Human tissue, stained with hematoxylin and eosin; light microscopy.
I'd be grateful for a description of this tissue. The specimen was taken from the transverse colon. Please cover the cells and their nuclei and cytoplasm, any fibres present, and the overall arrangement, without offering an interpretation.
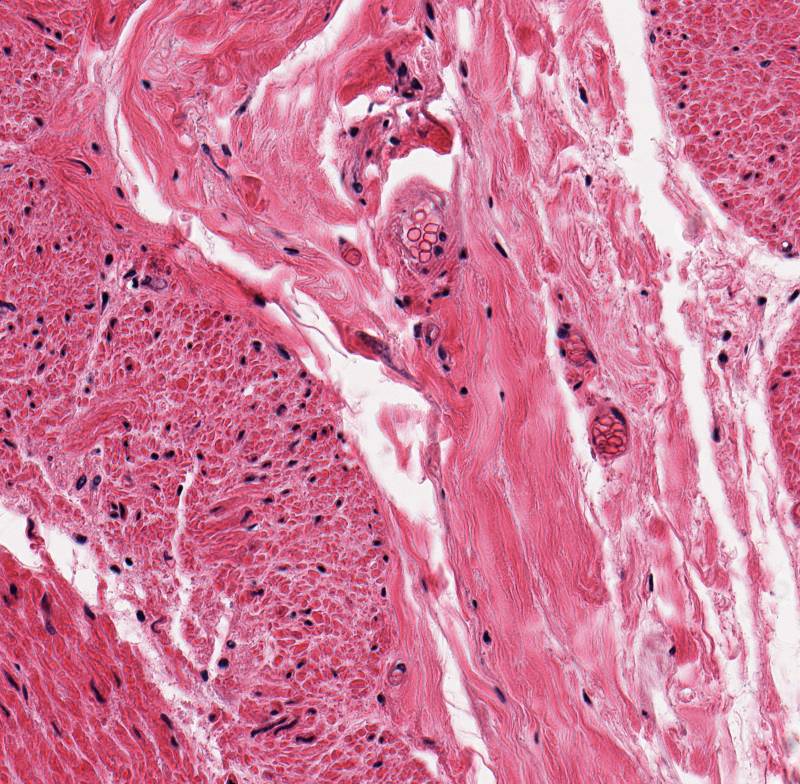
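Large smooth muscle bundles lie left and upper right, divided by connective tissue running diagonally from top centre downward. The left bundle is cut across: closely packed small rounded pink profiles, with small dark oval nuclei. At lower left the muscle is cut lengthwise, nuclei elongated along the fibres.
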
